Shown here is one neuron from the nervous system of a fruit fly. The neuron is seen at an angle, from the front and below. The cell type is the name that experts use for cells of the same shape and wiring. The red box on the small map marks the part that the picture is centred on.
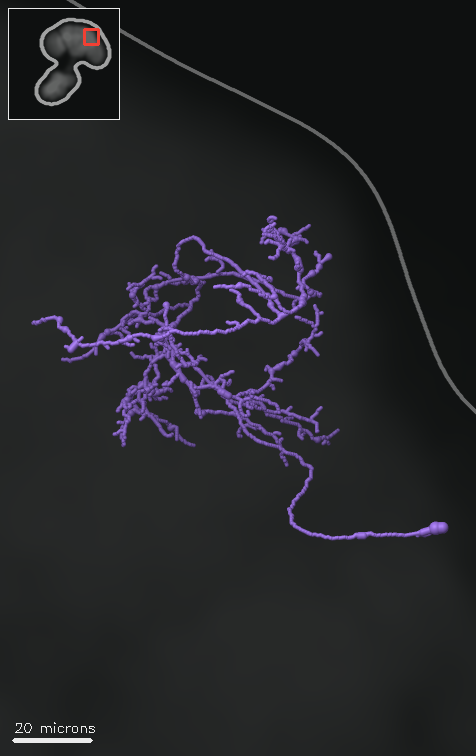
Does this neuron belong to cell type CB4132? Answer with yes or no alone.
no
